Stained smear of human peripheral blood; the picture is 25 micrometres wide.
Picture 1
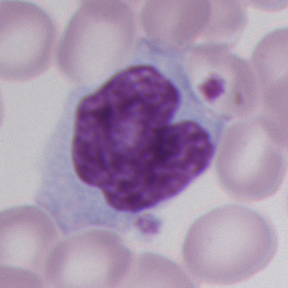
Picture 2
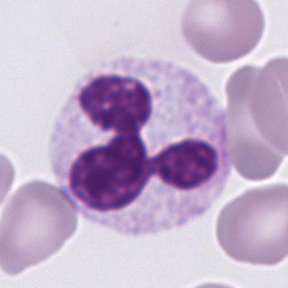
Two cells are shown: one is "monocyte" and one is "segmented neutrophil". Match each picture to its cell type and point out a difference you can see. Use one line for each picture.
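In picture 1 we see a monocyte: No distinct granules can be seen in the cytoplasm.
In picture 2 we see a segmented neutrophil: The cytoplasm holds many fine lilac granules.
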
